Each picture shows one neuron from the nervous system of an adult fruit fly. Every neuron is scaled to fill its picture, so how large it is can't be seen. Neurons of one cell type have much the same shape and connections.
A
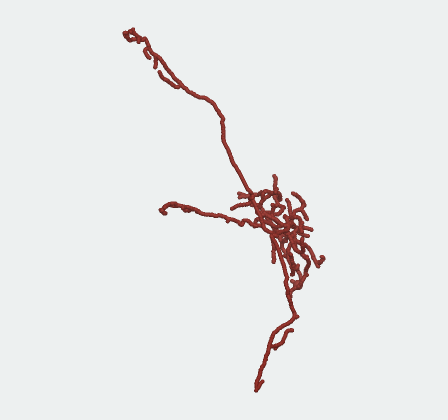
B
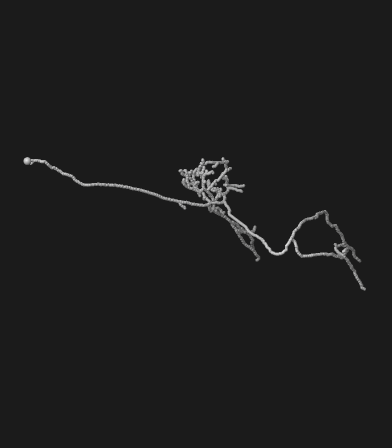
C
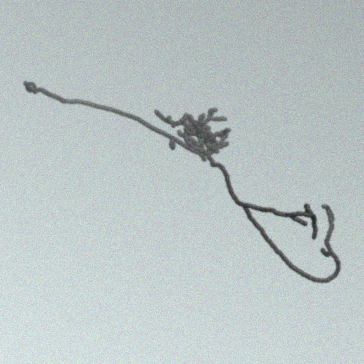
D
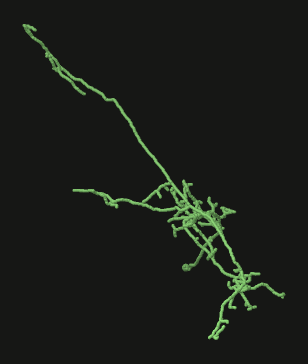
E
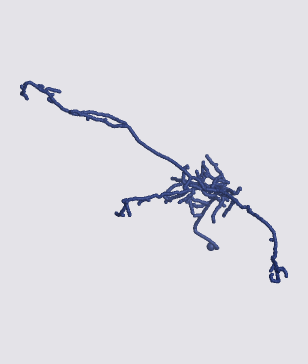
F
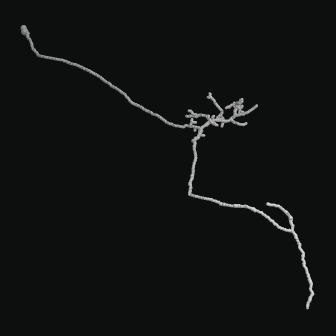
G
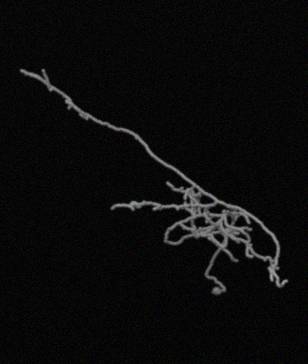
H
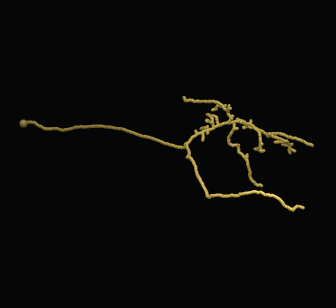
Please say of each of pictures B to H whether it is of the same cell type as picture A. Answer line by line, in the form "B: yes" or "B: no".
B: no
C: no
D: yes
E: yes
F: no
G: yes
H: no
